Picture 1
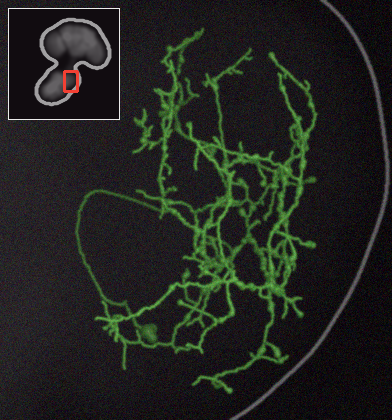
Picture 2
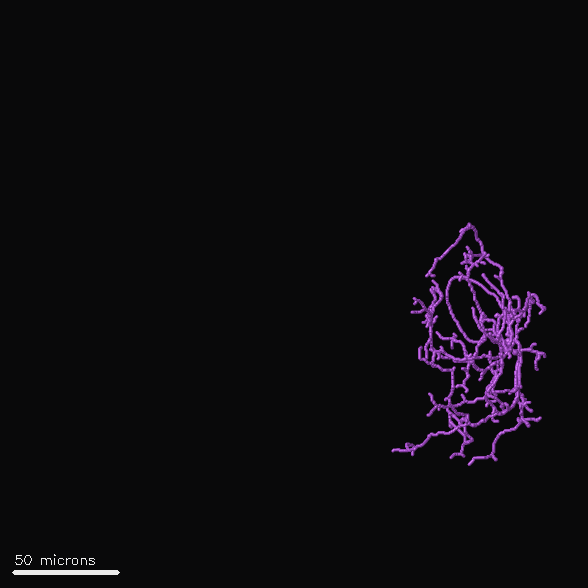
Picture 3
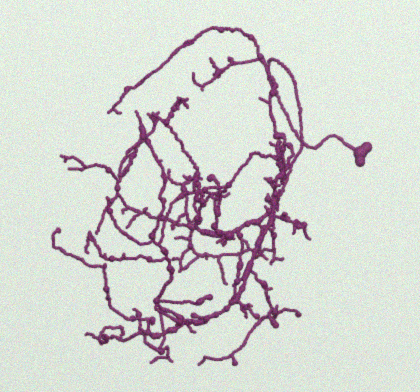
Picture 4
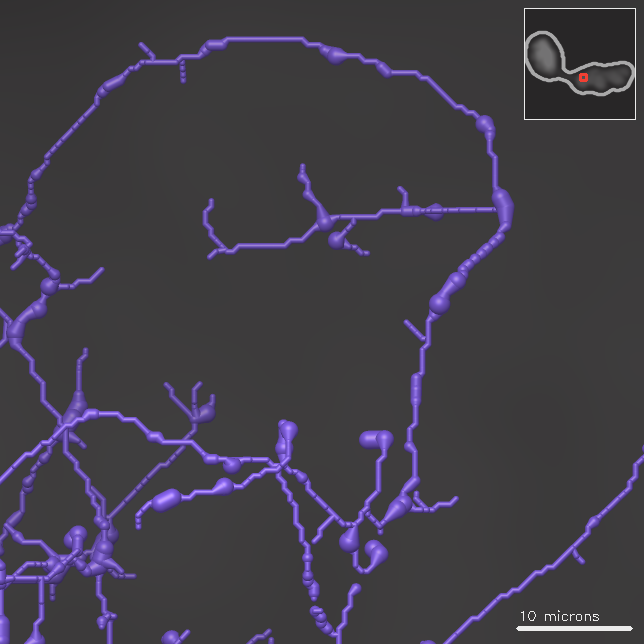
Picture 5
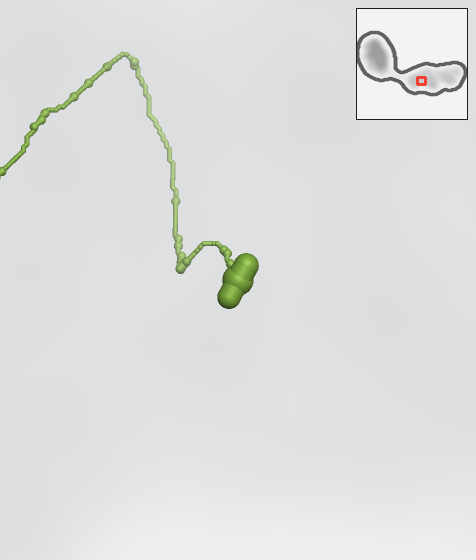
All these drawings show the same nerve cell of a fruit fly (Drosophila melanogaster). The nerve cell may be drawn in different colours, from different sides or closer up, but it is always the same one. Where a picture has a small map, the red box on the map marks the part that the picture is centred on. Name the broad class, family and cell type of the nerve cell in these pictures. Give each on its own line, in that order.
nerve-cord intrinsic neuron
hemilineage 03A
IN03A067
